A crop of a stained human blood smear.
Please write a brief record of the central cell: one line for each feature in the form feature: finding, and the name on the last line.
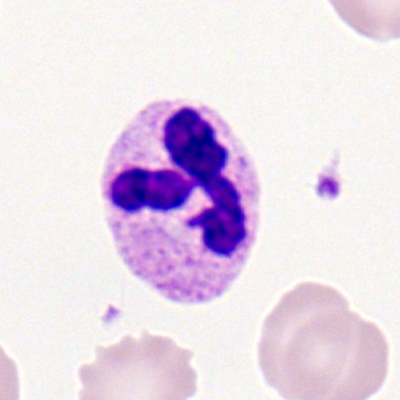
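Lobes: three, joined by narrow links
Chromatin: dense, dark purple, coarsely clumped
Cytoplasm: plentiful, pale pinkish-lilac
Granules: fine, pinkish-lilac, filling the cytoplasm
Name: segmented neutrophil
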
